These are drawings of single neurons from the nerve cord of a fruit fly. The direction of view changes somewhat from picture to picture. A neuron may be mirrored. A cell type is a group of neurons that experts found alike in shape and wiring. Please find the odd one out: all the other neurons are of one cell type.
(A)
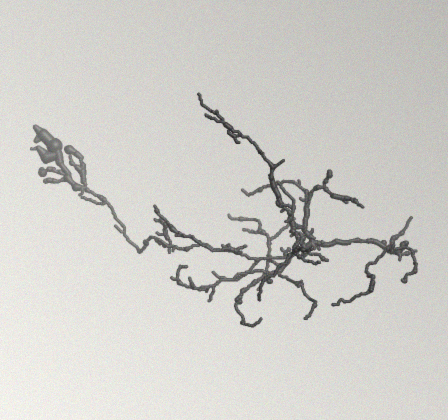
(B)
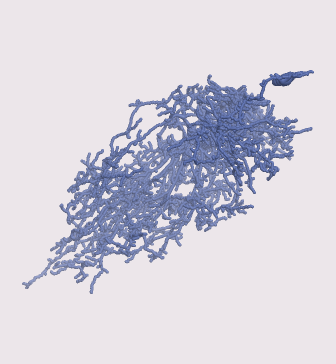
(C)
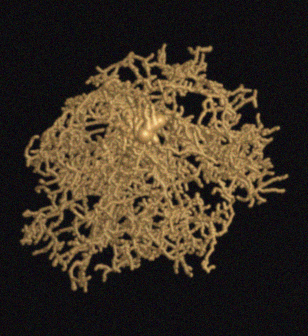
A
